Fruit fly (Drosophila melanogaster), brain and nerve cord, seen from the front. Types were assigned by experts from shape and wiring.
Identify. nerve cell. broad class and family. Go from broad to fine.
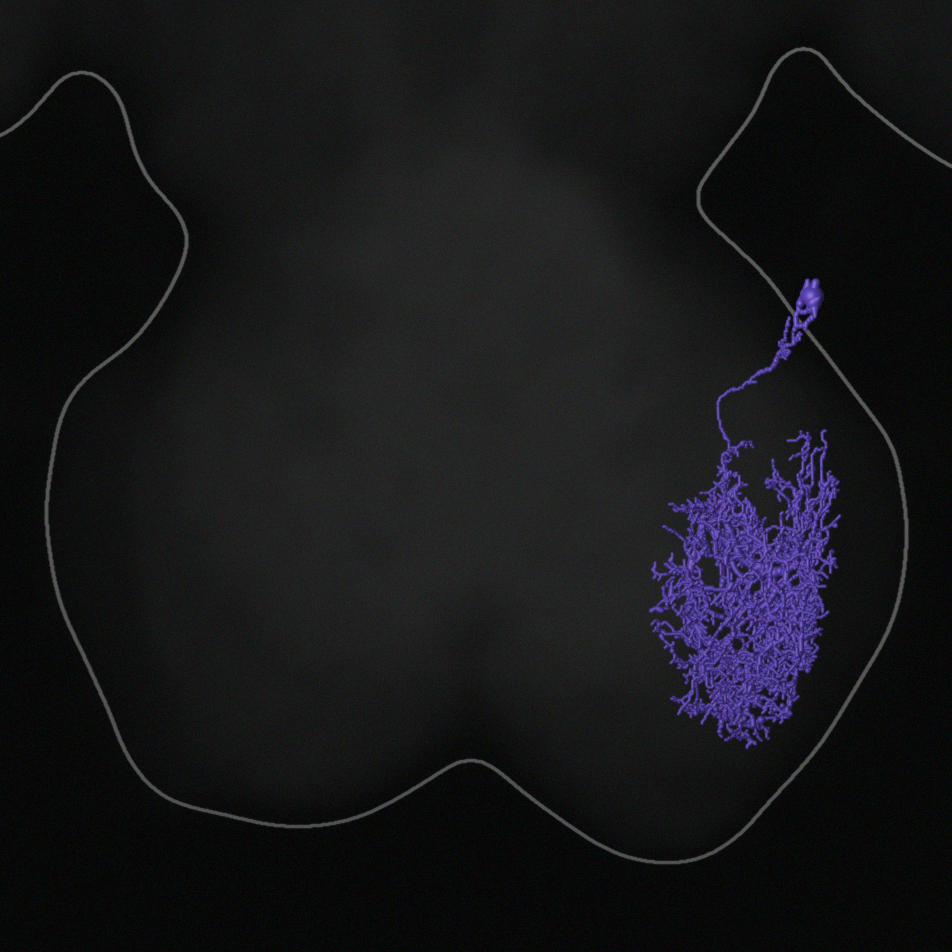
nerve-cord intrinsic neuron; hemilineage 19A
